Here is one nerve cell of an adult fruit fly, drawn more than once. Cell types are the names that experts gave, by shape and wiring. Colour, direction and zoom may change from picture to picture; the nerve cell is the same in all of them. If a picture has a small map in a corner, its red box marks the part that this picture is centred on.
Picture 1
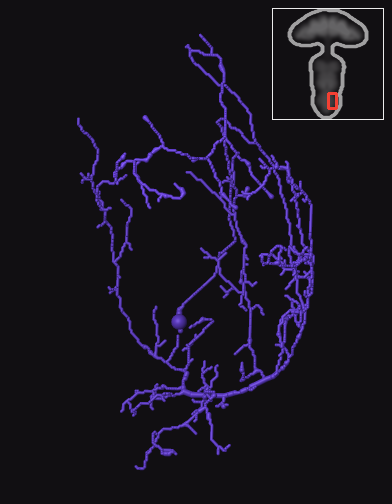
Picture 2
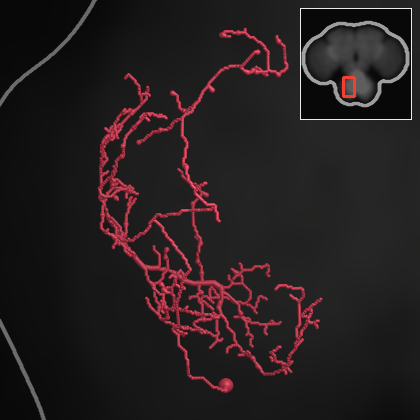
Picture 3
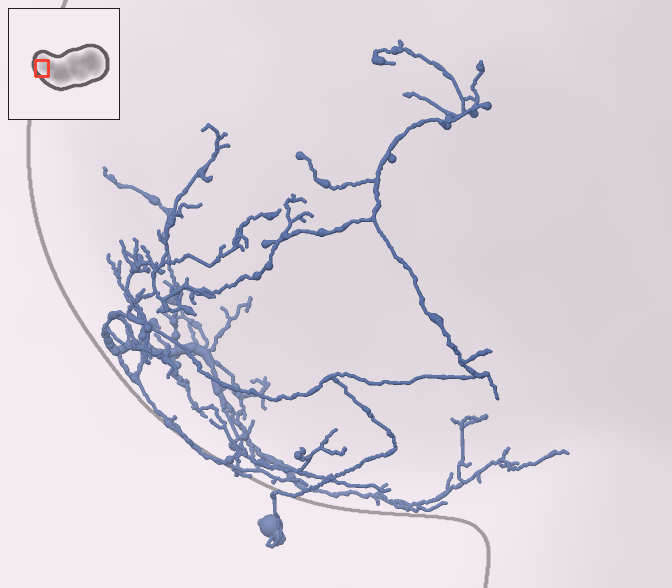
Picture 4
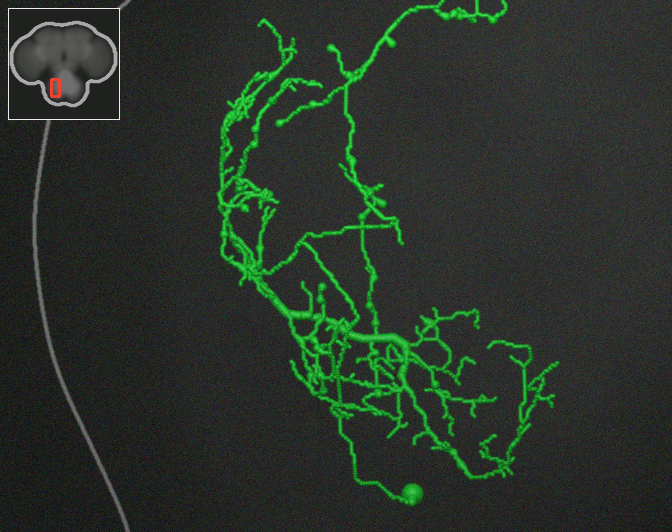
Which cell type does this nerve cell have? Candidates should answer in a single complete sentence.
It is IN16B054 that names the cell type of this nerve cell.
